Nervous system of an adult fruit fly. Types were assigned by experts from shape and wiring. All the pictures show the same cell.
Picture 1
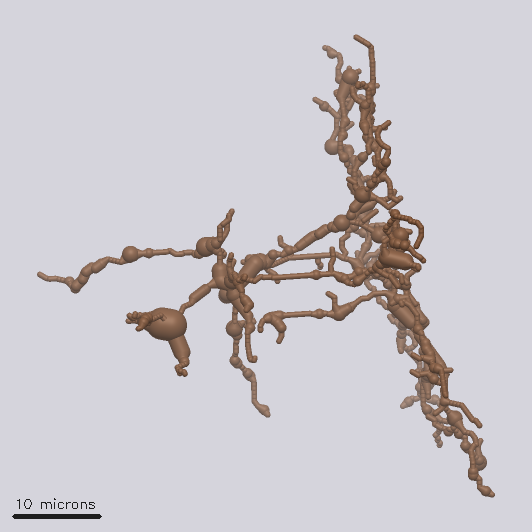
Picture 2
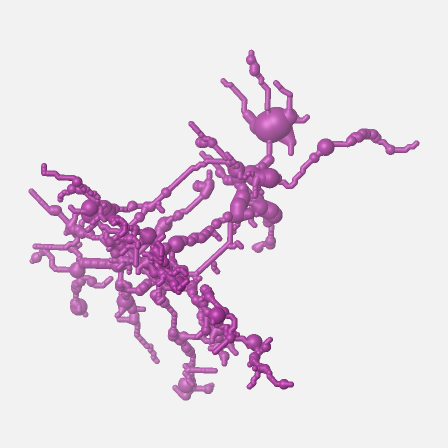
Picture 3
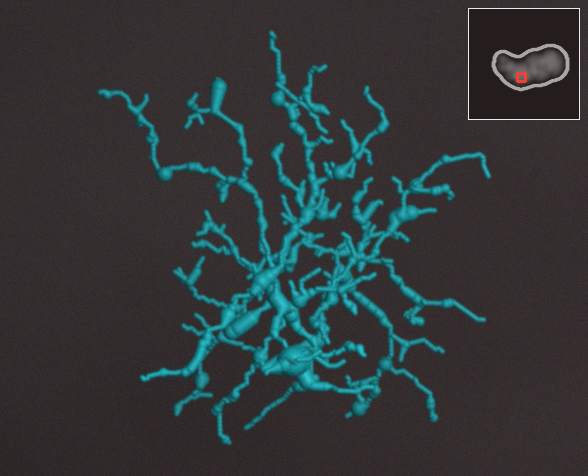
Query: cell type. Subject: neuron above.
Lawf1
